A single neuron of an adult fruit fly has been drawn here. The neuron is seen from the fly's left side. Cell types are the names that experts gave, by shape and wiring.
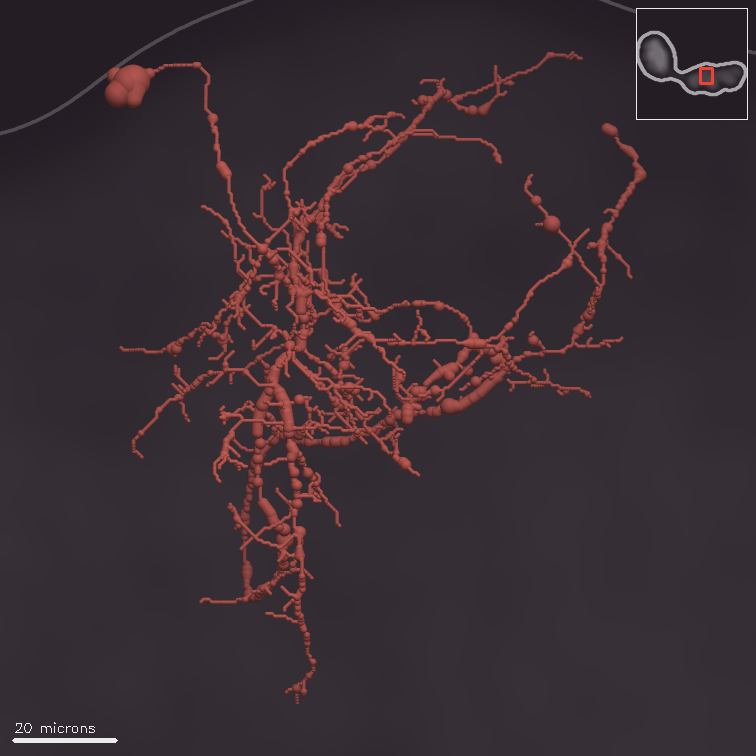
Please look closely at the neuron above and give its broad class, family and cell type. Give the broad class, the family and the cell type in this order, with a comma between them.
nerve-cord intrinsic neuron, hemilineage 17A, IN17A055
